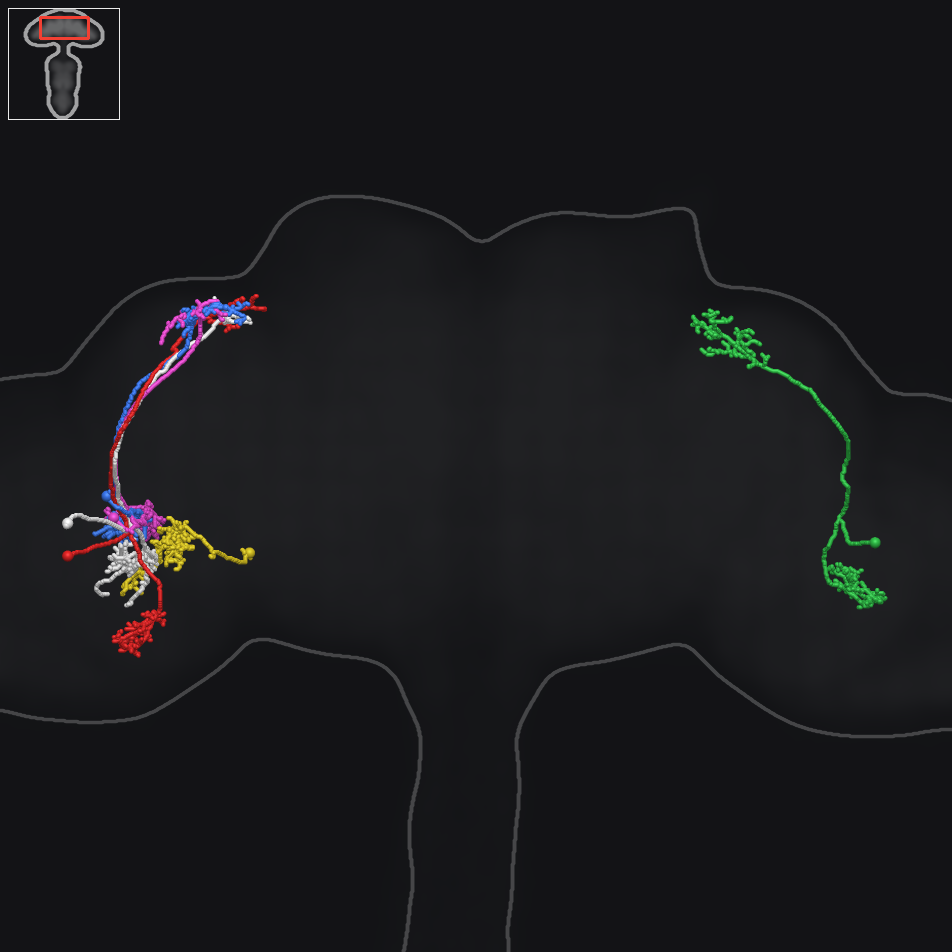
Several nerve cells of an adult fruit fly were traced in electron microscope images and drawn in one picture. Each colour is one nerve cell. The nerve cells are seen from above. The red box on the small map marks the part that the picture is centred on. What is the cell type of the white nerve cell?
LC10b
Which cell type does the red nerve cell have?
LC10a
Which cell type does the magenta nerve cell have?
LC10c-1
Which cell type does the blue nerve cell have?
LC10c-2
